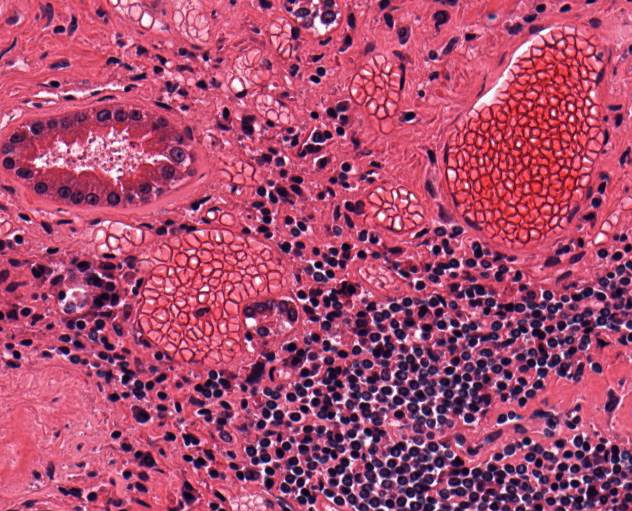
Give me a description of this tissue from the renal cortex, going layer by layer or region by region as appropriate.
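A dense sheet of small, dark, round nuclei occupies the lower right part of the field. These cells are lymphocytes, with small, round, dark nuclei and scant cytoplasm. At the upper left lies a tubule lined by a single layer of cuboidal to columnar cells that have pink cytoplasm and round nuclei. Its lumen contains pale, wispy pink material.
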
